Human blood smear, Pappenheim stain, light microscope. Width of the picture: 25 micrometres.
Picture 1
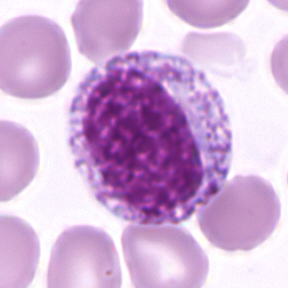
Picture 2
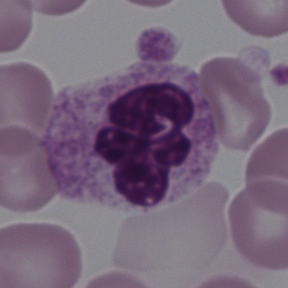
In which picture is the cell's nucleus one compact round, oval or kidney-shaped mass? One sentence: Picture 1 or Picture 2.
Picture 1 shows a cell whose nucleus is a single compact round, oval or kidney-shaped mass.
